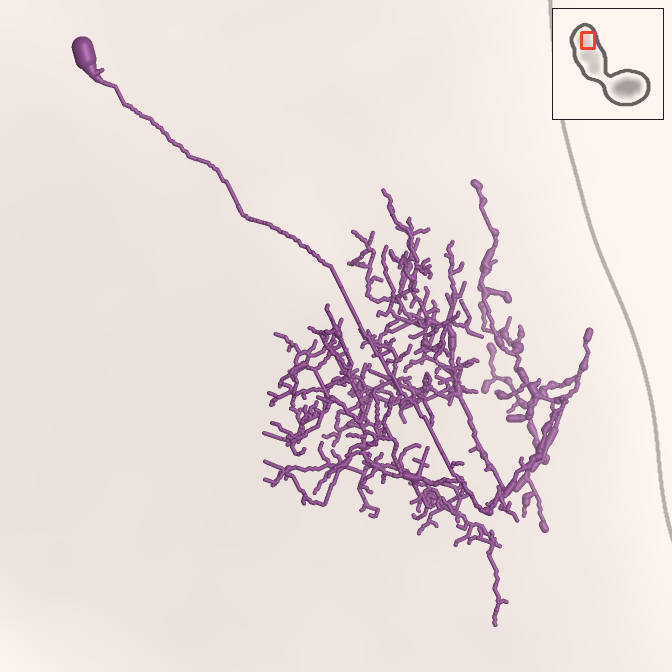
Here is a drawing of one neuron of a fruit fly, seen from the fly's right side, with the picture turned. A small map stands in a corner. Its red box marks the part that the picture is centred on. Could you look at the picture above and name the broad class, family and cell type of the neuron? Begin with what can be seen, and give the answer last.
Its cell body lies at the upper left of the picture. More than a hundred branch ends can be seen. It is a nerve-cord intrinsic neuron. Its family is hemilineage 06A. Its cell type is IN06A106.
